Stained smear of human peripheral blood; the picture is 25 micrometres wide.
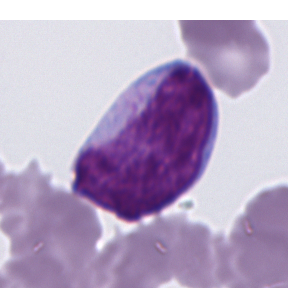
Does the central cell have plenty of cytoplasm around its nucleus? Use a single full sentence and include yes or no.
No, the cell's cytoplasm is limited to a thin rim.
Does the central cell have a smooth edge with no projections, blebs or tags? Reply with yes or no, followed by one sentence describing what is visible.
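Yes. The cell is a smooth-edged oval whose long axis runs from lower left to upper right.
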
